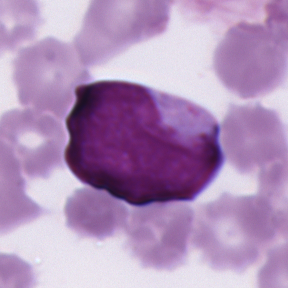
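Myeloblast in a stained smear of human peripheral blood, light microscope. The chromatin stains deep purple and looks dense throughout the nucleus. The cytoplasm is pale lilac, clearly lighter than the nucleus, with no distinct granules and no clear vacuoles.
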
